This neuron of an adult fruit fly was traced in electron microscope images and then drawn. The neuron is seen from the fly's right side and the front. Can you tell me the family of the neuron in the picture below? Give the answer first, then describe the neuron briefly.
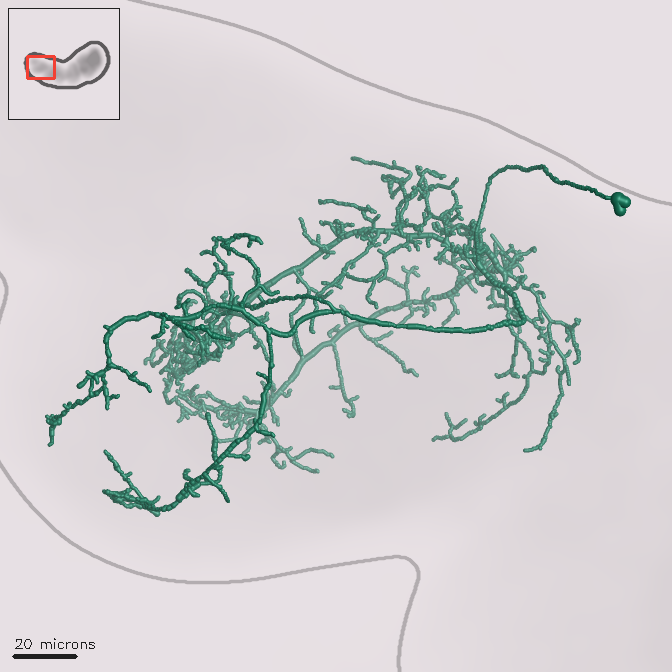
The family is hemilineage 19B. Its broad class is nerve-cord intrinsic neuron. By the scale bar it is about 190 microns wide in this view. More than a hundred branch ends can be seen.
